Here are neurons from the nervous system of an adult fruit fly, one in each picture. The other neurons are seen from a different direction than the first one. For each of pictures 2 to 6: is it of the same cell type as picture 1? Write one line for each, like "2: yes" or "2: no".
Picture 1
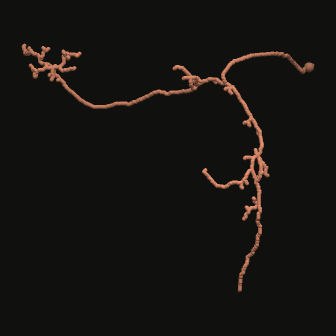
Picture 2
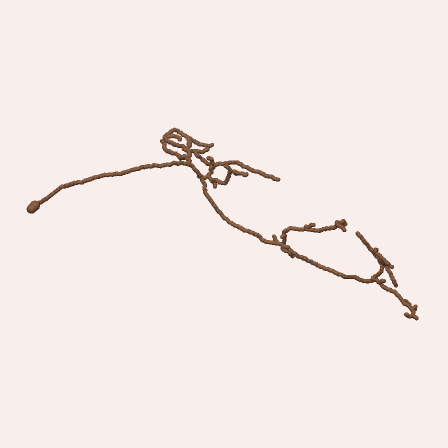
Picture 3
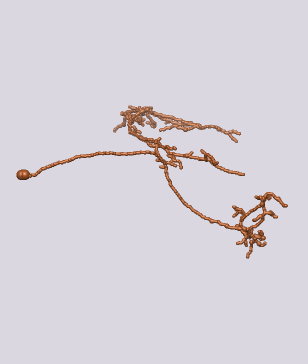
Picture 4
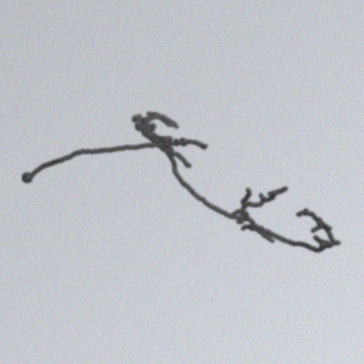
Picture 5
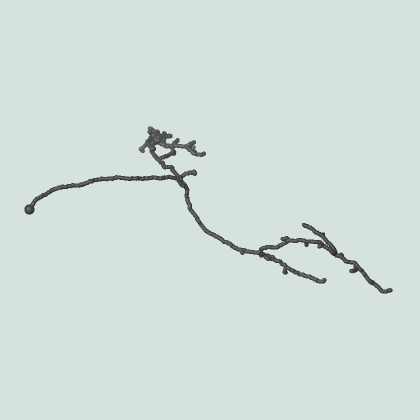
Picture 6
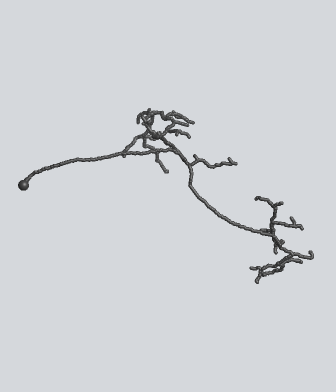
2: no
3: no
4: no
5: no
6: no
